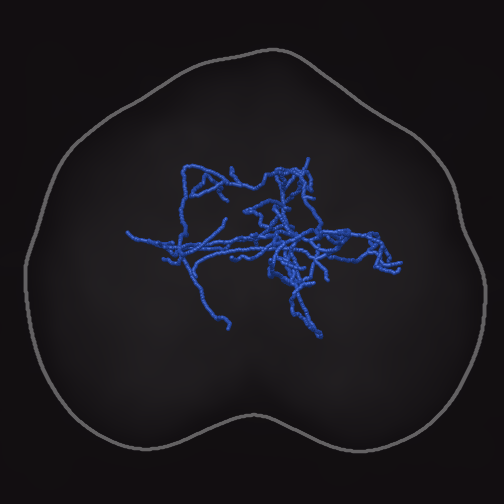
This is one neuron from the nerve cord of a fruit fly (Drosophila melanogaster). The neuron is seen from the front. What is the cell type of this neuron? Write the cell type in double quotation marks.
"DNp27"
